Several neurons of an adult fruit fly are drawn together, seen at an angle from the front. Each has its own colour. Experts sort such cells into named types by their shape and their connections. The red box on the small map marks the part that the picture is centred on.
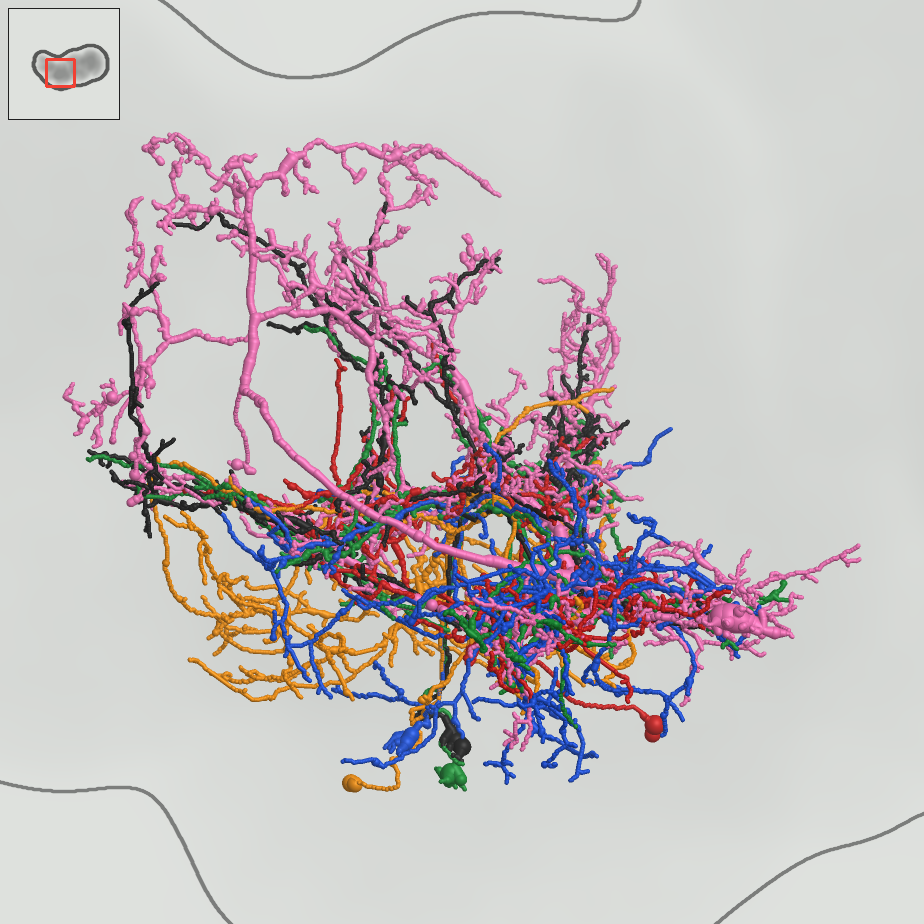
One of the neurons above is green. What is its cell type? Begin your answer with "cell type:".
cell type: vPR9_b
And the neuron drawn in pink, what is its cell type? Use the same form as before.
cell type: dPR1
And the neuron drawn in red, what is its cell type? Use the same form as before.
cell type: IN05B051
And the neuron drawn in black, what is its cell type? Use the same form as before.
cell type: vPR9_c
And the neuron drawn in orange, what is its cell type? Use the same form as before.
cell type: IN00A038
